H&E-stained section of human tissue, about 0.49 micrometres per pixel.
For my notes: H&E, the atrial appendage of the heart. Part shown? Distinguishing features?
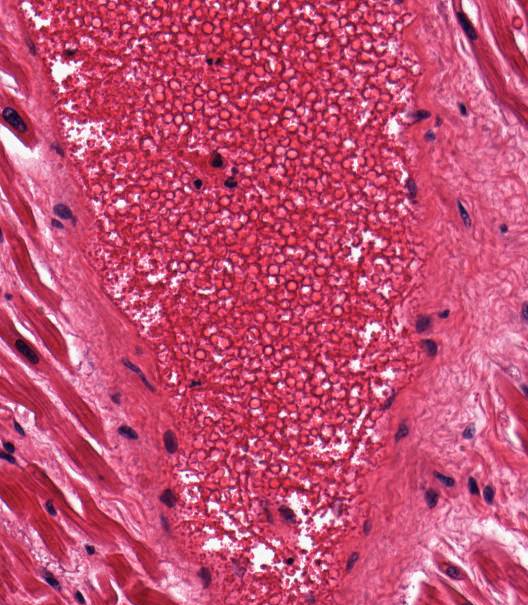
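Answer: blood in a vessel or clot. First, a wedge-shaped lumen packed with red blood cells fills the centre, narrowing toward the bottom. Second, these cells are densely packed and round, with pale centres.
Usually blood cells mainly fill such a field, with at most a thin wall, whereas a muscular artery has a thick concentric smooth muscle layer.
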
